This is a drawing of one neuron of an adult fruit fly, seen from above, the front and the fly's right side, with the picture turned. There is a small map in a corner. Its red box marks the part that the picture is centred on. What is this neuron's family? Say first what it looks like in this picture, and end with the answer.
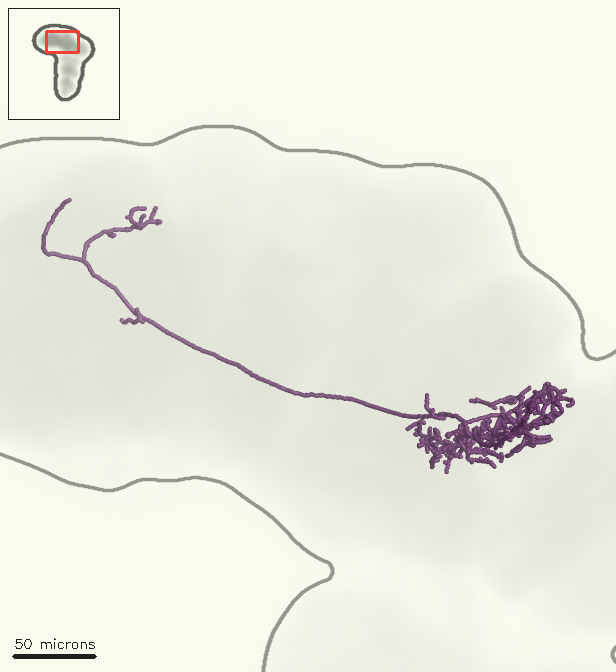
The cell body can be seen on the right of the picture. By the scale bar it is about 350 microns wide in this view. Its broad class is central-brain intrinsic neuron. The family is hemilineage VLPl2_posterior.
